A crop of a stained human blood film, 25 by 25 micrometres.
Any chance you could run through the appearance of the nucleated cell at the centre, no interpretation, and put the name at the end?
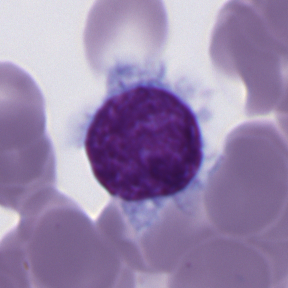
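First, the nucleus stains a dense dark purple. Second, the cytoplasm is pale greyish blue. Third, the edge of the cytoplasm is ragged, with fine hair-like projections. Fourth, the cytoplasm reaches farthest above and below the nucleus. This is a hairy cell.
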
